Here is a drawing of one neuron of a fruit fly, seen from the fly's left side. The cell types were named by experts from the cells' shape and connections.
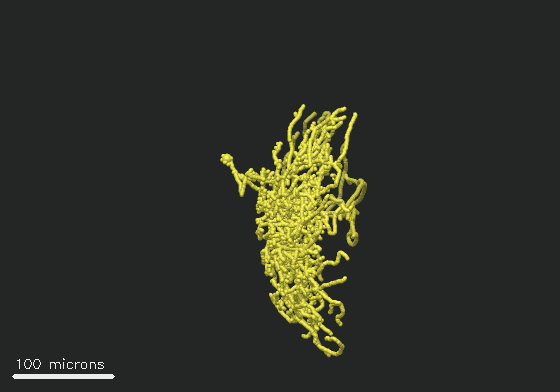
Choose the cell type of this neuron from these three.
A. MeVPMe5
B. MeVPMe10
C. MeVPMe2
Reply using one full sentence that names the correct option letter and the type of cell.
It is MeVPMe2, option C, that is the cell type of the neuron.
